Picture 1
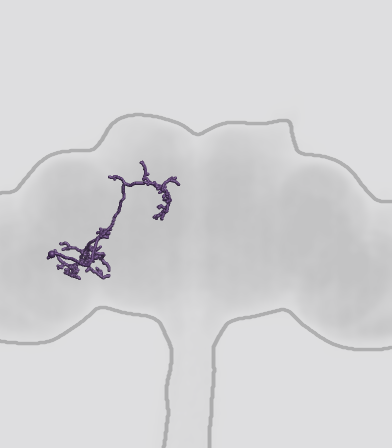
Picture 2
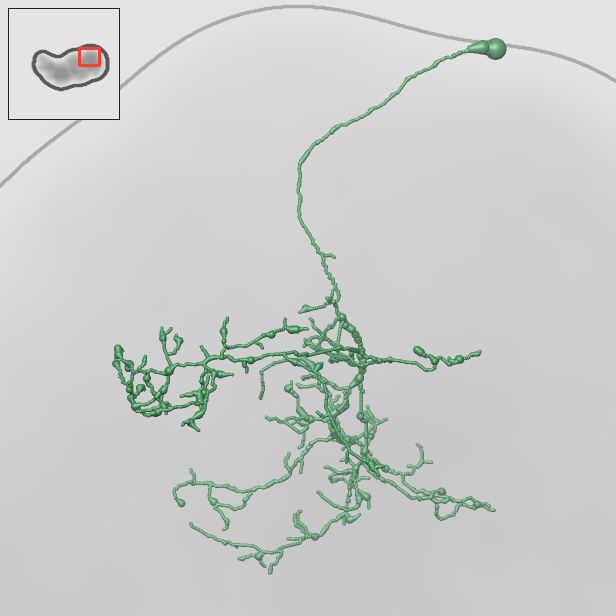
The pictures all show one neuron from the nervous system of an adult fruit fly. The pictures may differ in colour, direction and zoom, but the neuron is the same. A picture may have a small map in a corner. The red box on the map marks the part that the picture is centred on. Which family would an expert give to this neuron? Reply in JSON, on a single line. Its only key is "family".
{"family": "hemilineage VLPd&p1_posterior"}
